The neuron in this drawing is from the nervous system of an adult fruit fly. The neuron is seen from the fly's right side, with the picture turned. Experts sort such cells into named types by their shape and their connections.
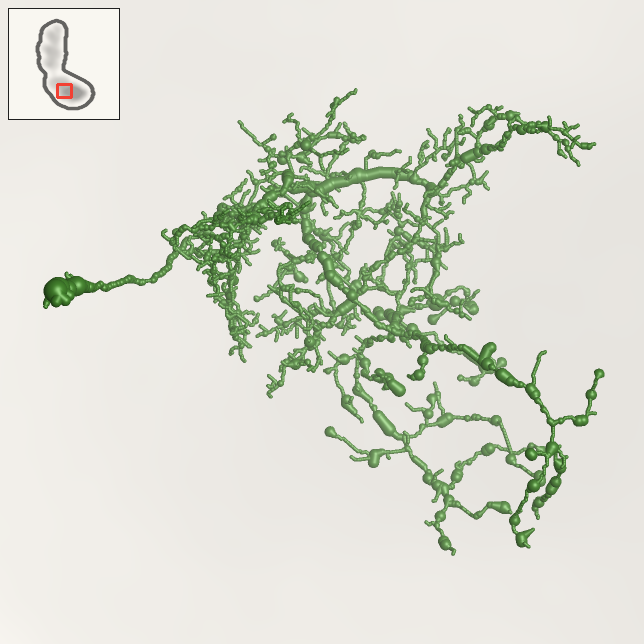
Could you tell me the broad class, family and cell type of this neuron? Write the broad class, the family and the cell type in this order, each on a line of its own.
central-brain intrinsic neuron
hemilineage VLPl&p1_lateral
AVLP331a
